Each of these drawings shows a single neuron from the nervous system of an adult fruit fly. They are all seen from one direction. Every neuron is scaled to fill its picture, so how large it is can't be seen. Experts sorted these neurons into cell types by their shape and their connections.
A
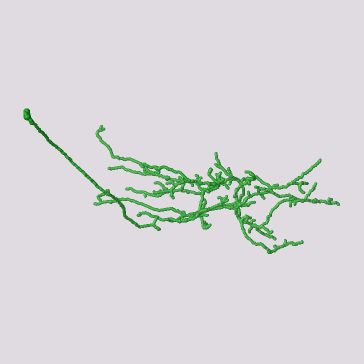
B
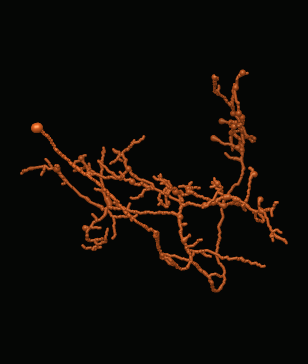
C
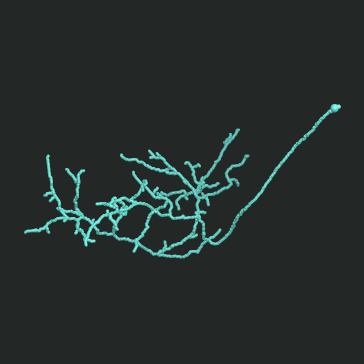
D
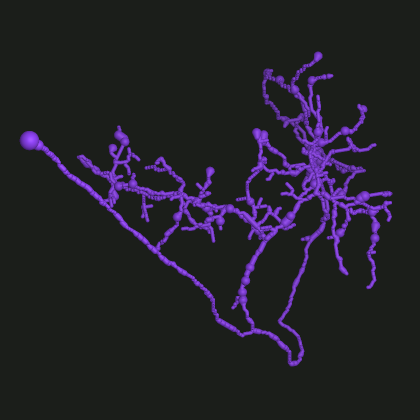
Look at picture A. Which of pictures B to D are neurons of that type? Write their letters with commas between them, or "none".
none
